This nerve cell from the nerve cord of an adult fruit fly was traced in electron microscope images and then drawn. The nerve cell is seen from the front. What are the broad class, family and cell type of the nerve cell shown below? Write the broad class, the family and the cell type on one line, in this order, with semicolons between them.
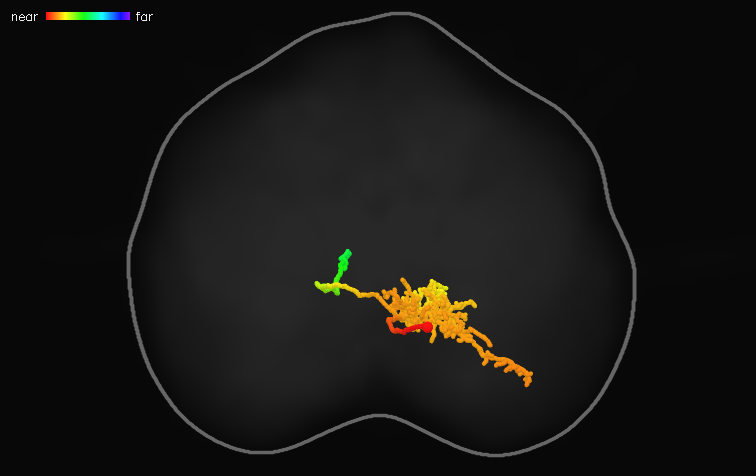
nerve-cord intrinsic neuron; hemilineage 10B; IN10B033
